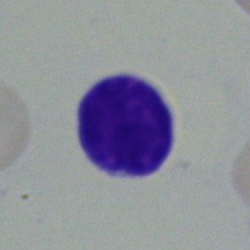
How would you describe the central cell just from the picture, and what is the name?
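Nearly the whole cell is filled by the nucleus. At most a very thin rim of cytoplasm can be seen around it. No nucleoli are visible, and the cell surface shows no projections. It is a lymphocyte.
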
